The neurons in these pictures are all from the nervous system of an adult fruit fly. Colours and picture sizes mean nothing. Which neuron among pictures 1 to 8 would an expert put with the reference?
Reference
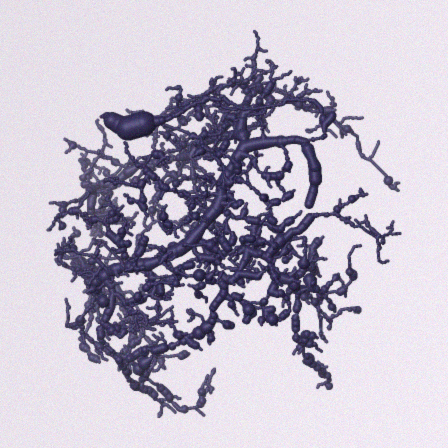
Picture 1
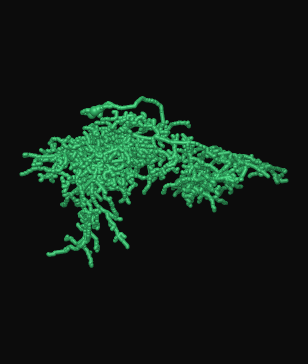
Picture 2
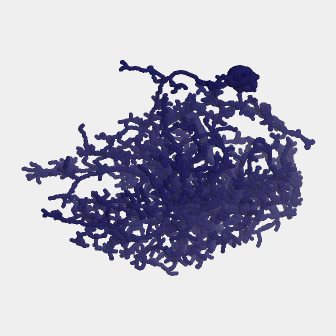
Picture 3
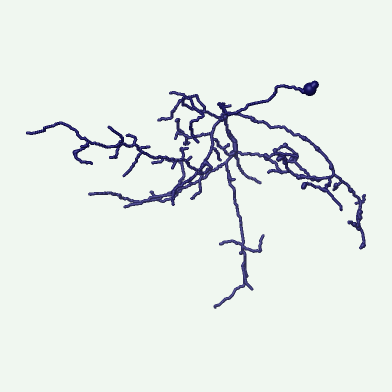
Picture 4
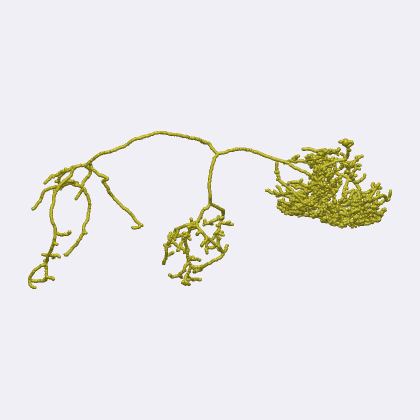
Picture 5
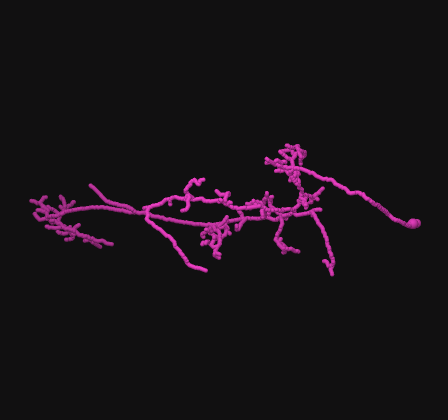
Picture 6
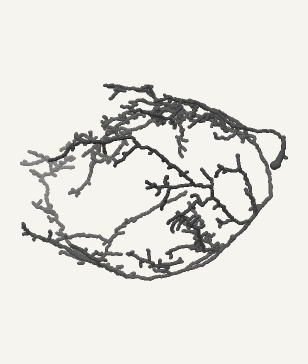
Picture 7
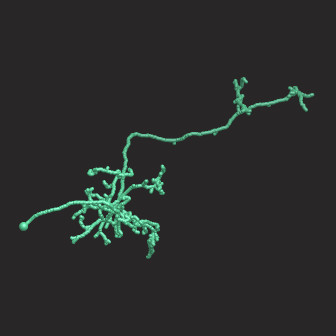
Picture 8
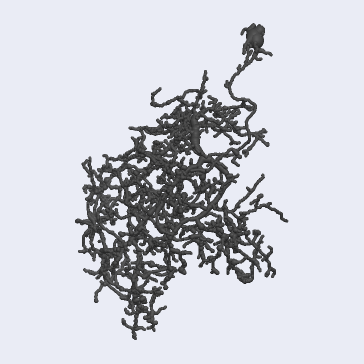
8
